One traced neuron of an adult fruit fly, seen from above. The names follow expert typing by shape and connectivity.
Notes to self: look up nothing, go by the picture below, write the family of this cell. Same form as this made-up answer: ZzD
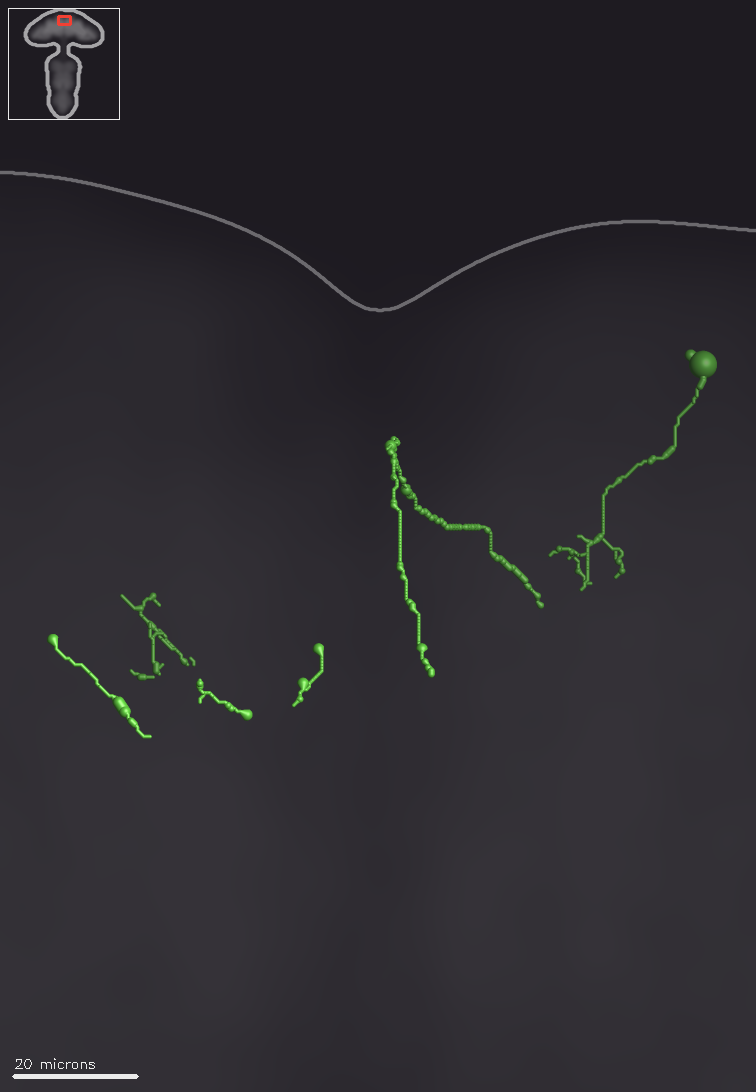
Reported: hemilineage FLAa2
